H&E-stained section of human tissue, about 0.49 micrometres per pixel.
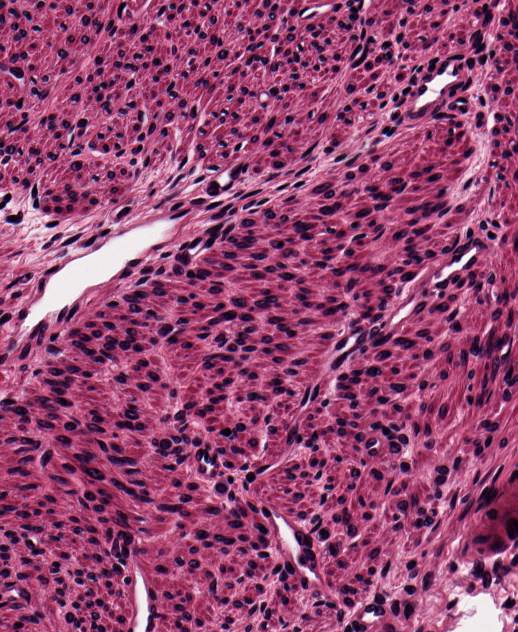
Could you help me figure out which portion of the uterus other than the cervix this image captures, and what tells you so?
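This is smooth muscle. First, arrangement: densely packed cells fill the field in fascicles running and intersecting in different directions. Second, cells: mostly spindle-shaped, pink eosinophilic cytoplasm, indistinct borders. Third, nuclei: elongated to oval, dark, closely crowded.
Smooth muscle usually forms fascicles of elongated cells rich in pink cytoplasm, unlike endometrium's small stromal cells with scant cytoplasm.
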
